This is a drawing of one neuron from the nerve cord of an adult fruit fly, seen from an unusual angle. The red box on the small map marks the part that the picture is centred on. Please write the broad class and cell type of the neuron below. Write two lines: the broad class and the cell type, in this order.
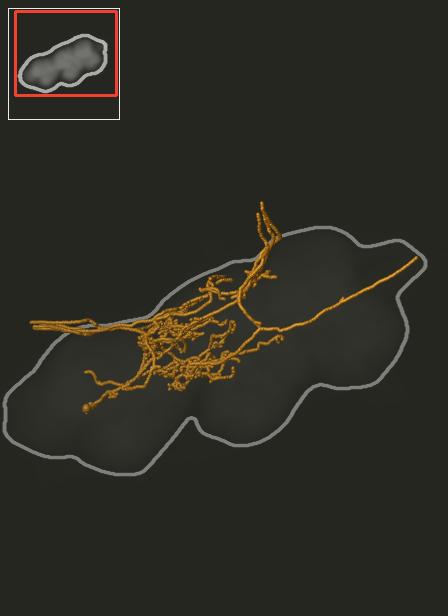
ascending efferent neuron
EAXXX079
